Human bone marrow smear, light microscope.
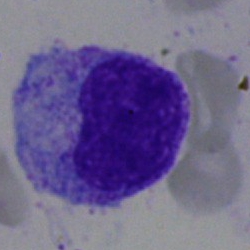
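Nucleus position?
Off-centre, toward the right.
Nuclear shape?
Single unsegmented mass; left border gently indented; no nucleoli visible.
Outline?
Roughly round, slightly uneven edge.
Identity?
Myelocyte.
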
